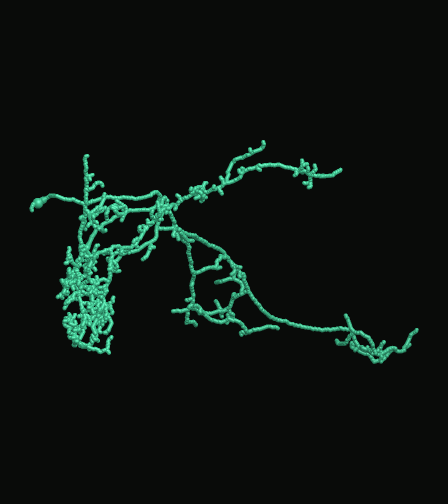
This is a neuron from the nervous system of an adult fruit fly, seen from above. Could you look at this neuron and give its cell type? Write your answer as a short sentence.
The cell type is LAL027.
